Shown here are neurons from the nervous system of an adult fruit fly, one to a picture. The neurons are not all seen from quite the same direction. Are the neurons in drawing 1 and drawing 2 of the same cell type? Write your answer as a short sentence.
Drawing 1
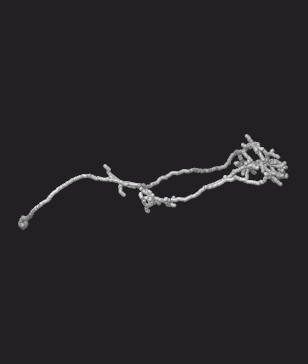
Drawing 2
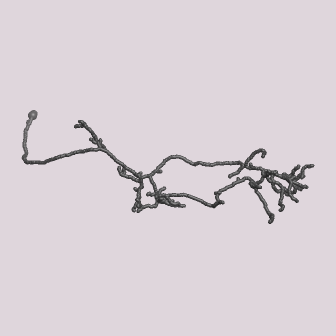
They are of the same cell type.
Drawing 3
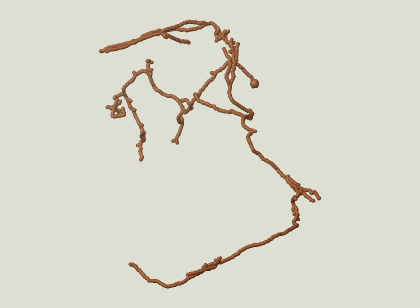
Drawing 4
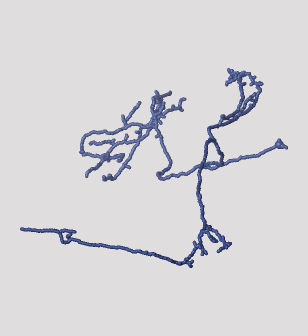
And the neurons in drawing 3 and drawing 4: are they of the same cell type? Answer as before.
They are of the same cell type.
